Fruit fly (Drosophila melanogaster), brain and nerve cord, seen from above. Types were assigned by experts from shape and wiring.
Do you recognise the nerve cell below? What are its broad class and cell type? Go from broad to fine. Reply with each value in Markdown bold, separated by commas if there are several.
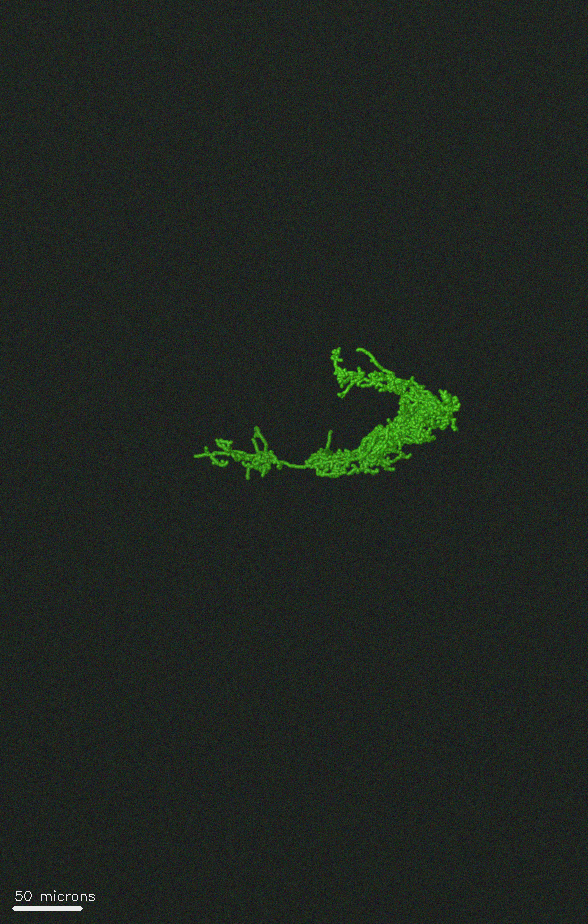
**central-brain intrinsic neuron**, **SIP133m**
